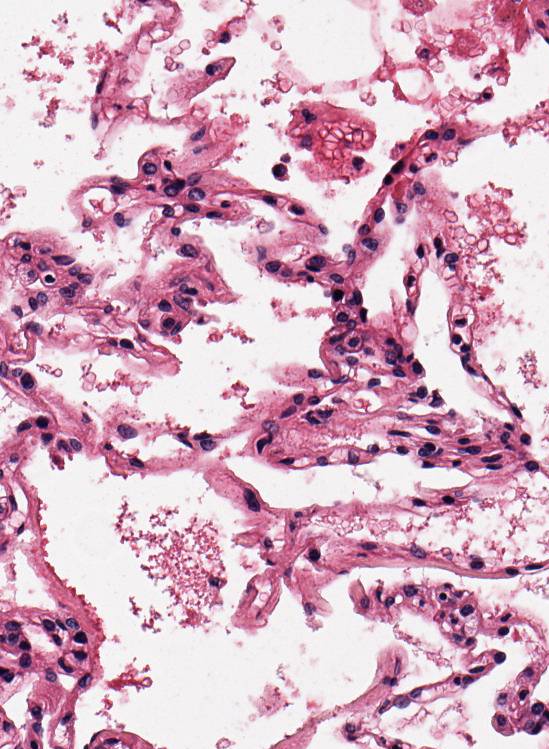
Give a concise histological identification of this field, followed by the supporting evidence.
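The structure shown is alveolus. Thin, branching strands of pink tissue separate large pale open spaces that take up most of the field.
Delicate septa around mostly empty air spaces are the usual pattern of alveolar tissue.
Along the strands at the lower left and lower right, plump rounded nuclei sit at the surface and bulge into the open space.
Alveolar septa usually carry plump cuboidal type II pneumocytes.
No glands, fat cells or muscle bundles appear anywhere.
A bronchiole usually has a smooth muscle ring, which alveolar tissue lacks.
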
